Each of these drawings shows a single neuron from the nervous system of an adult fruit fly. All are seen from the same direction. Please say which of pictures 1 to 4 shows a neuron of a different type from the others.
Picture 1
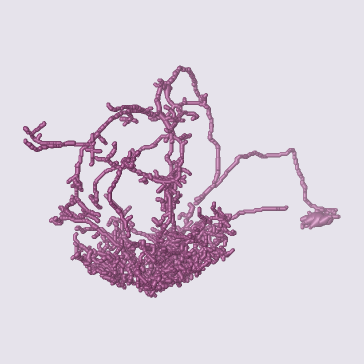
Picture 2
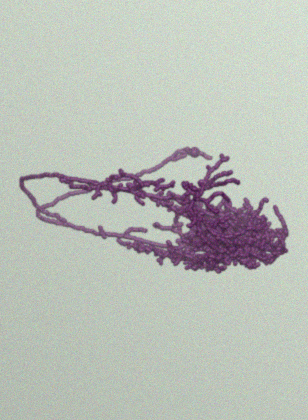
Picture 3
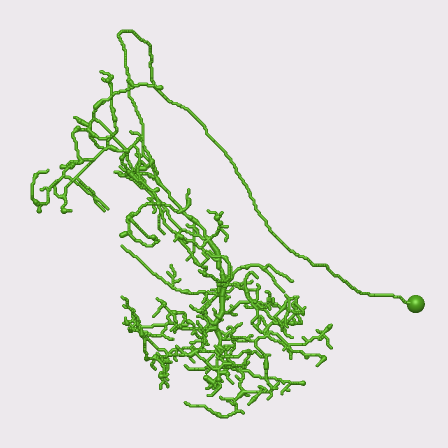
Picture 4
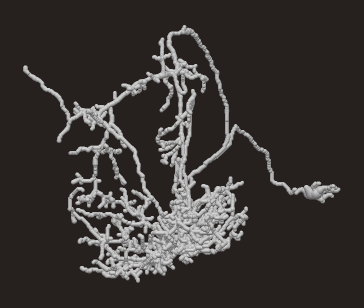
Picture 3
